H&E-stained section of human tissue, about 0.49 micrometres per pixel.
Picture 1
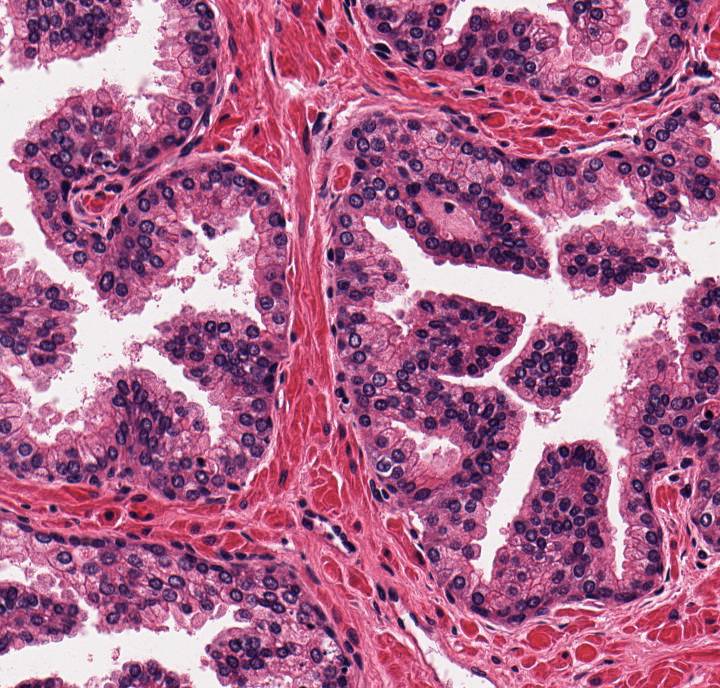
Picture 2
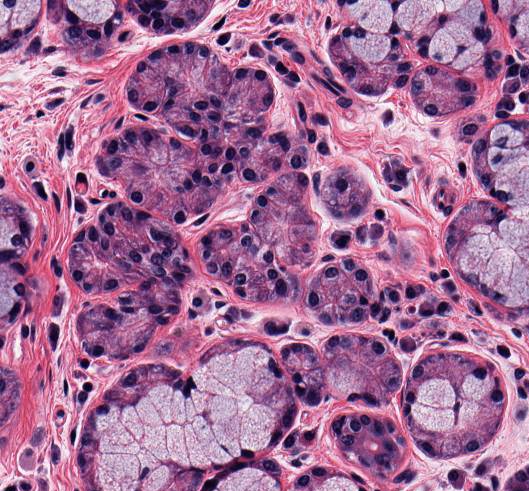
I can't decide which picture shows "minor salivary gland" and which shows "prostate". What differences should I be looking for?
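The prostate is picture 1 and a minor salivary gland picture 2. The prostate is built of glands with irregular, branching lumens, separated by bands of pink stroma. Its epithelium forms papillary infoldings and tufts that project into those lumens, and its nuclei are round, dark and fairly uniform in size. In places, a row of flattened cells with dark, elongated nuclei lies along the base of the epithelium next to the stroma. The minor salivary gland instead holds two kinds of acini. Mucous acini, with pale, finely bubbly cytoplasm and flattened nuclei pressed against the outer, basal edge, lie mainly around the edges of the field, especially along the bottom. Serous acini, with purple, granular cytoplasm and round, dark nuclei towards the cell base, occupy the centre and upper left.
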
